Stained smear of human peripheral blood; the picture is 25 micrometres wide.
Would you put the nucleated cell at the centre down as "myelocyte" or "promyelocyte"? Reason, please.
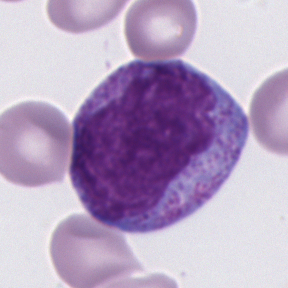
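This is a promyelocyte. Its cytoplasm is pale blue and holds many fine reddish-purple granules.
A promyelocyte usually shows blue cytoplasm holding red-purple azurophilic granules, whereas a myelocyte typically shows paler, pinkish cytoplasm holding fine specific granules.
The blue cytoplasm with reddish-purple granules sets it apart from a myelocyte. The nucleus fills most of the cell and lies toward the upper left; its chromatin appears fine and fairly evenly spread rather than coarsely clumped. The cytoplasm forms a crescent, widest at the lower right. The cell measures about 16 micrometres across.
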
